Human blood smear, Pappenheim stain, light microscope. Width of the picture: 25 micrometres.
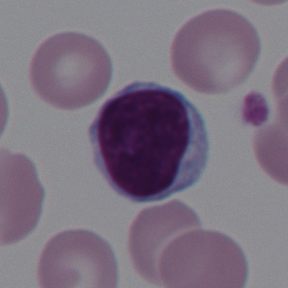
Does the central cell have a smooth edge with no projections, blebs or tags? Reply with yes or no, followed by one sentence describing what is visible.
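Yes. The cell outline is roughly round and smooth.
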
